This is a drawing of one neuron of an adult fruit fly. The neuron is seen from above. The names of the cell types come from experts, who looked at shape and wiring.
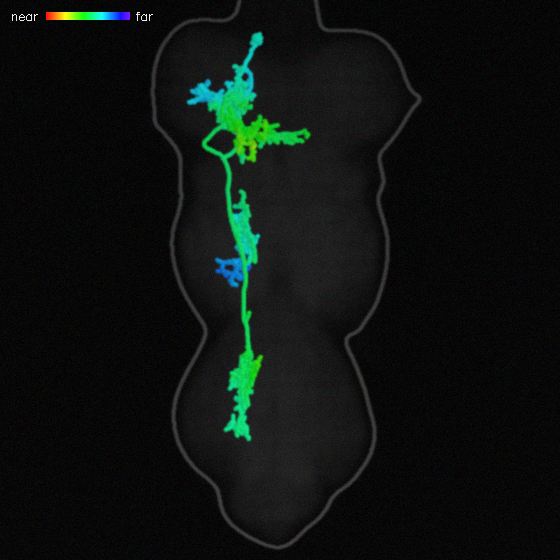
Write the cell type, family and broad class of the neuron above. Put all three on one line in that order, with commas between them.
IN07B020, hemilineage 07B, nerve-cord intrinsic neuron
